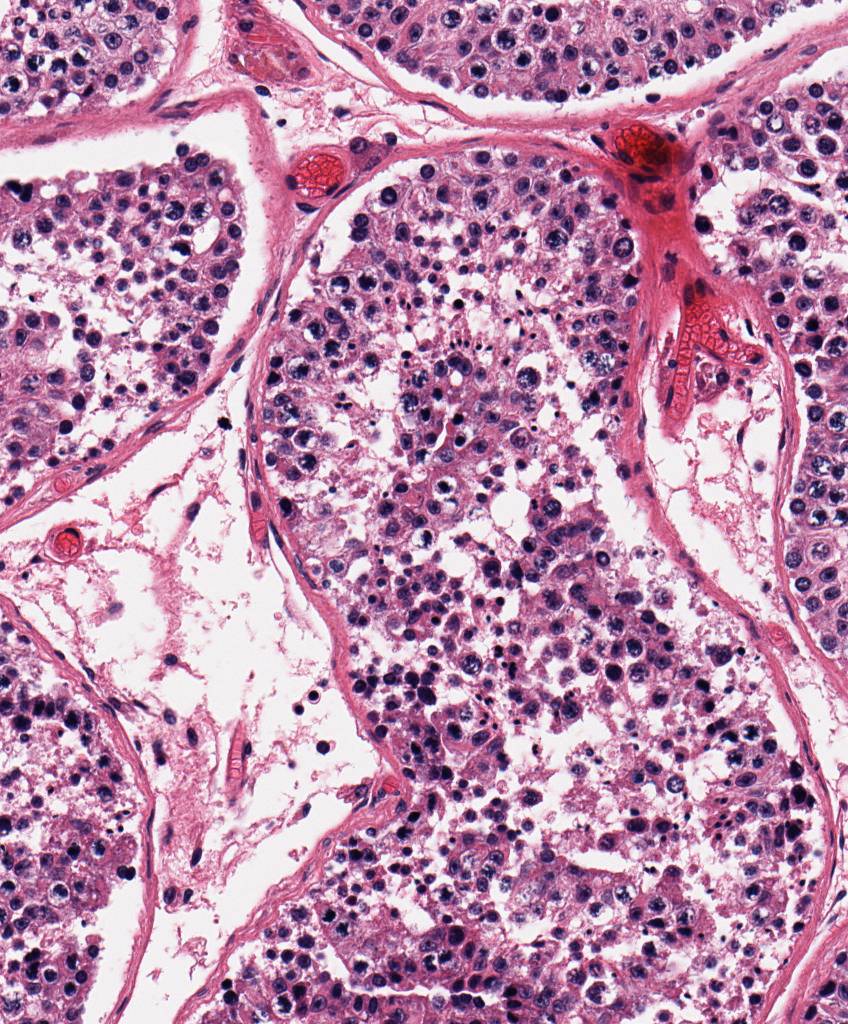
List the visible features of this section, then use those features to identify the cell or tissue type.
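Several large rounded tubular profiles; largest fills centre. Each tubule bounded by thin pink layer with flattened, elongated nuclei. Central tubule: large cells with round nuclei and coarse, clumped chromatin, mixed with smaller cells with small, dark, round nuclei. Between tubules, best at left centre: pale, loose, wispy material, scattered cells only. Name: testis.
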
